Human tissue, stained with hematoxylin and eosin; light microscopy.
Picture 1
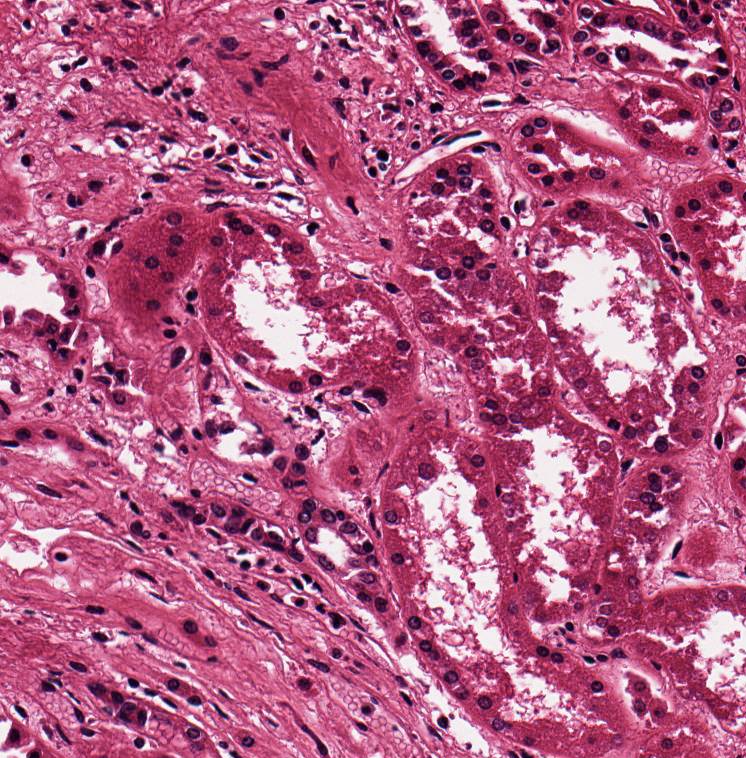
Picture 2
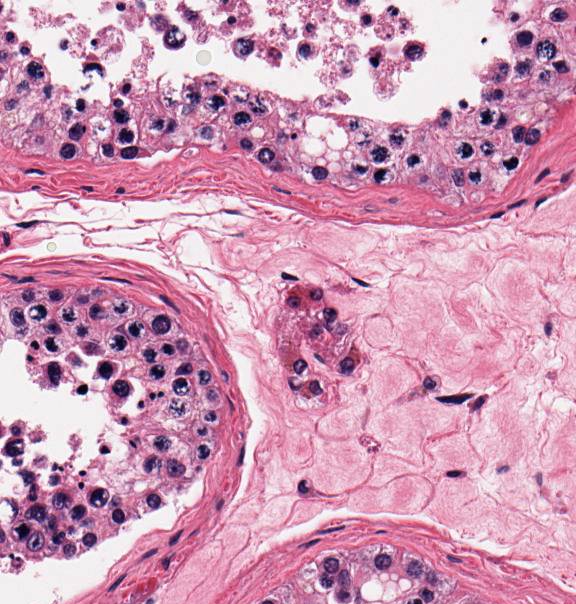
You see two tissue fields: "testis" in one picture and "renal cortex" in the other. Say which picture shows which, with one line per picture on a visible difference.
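Picture 1 – renal cortex. The tubules are lined by a single layer of cuboidal to low columnar cells with abundant granular eosinophilic cytoplasm.
Picture 2 – testis. The tubules are lined by several layers of rounded cells with round dark nuclei.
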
